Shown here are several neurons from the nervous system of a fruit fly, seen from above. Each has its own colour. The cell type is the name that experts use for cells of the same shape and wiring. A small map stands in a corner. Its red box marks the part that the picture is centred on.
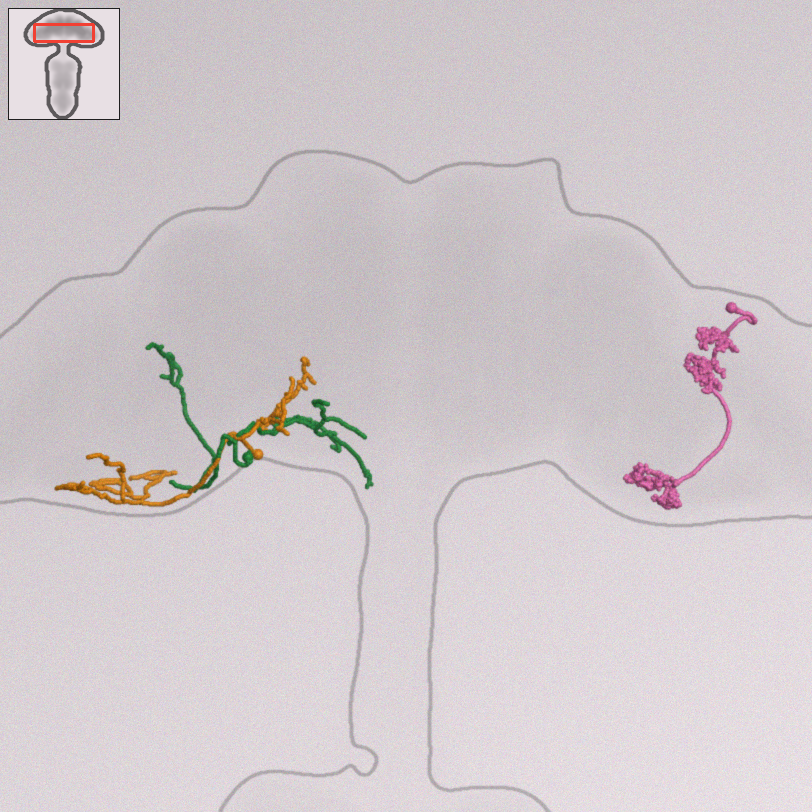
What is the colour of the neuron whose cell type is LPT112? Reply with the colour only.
orange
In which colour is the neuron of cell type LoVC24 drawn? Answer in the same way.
green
